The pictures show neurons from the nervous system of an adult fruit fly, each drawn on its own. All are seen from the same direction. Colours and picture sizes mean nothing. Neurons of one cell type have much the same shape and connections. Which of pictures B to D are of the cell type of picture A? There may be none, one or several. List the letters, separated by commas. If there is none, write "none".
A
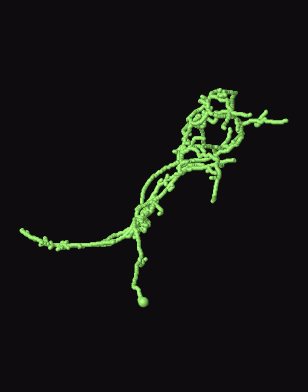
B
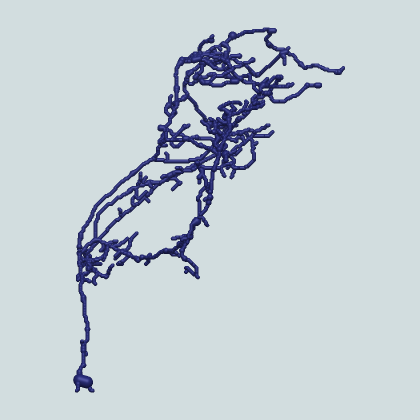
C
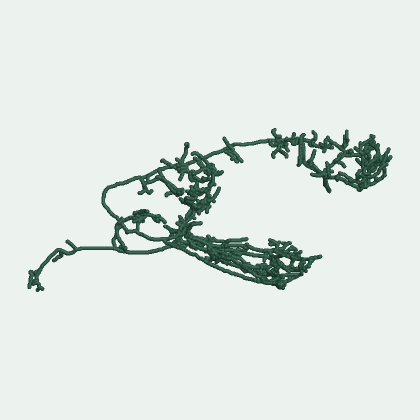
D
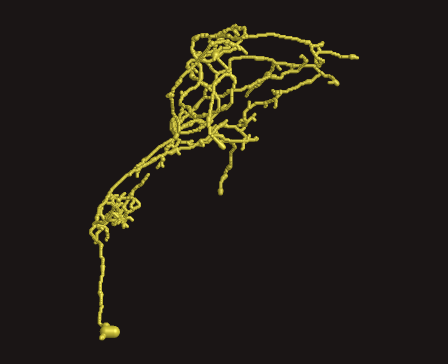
B, D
